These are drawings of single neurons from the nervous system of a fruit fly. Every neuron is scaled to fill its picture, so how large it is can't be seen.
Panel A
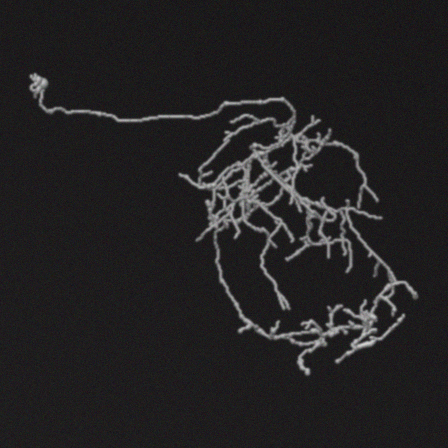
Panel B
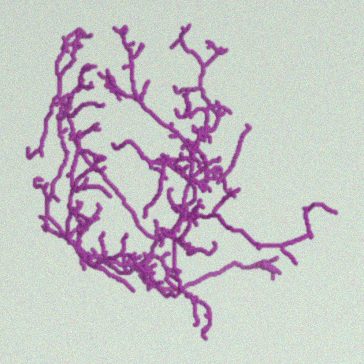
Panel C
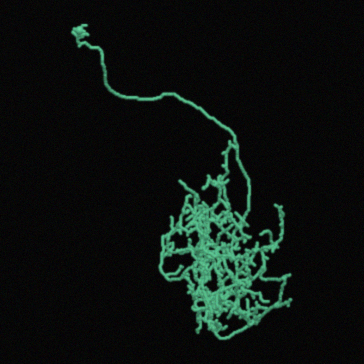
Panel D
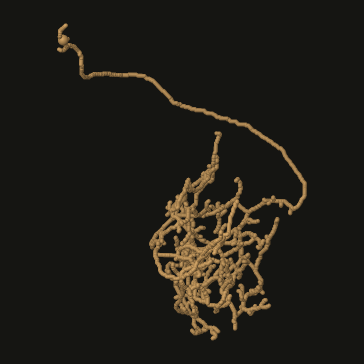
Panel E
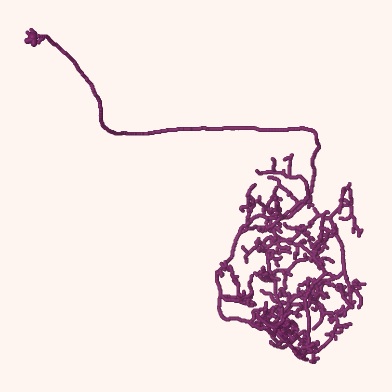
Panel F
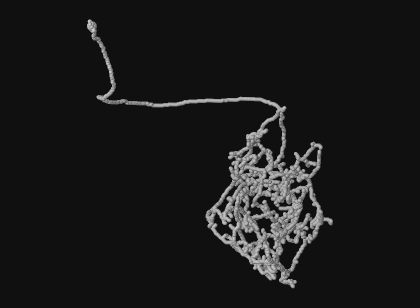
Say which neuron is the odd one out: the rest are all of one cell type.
Panel B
